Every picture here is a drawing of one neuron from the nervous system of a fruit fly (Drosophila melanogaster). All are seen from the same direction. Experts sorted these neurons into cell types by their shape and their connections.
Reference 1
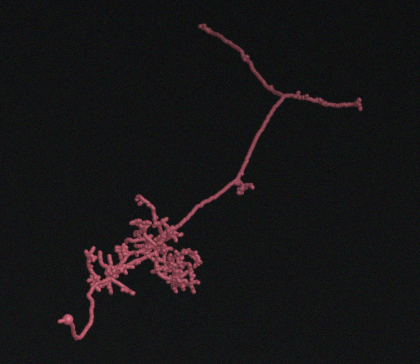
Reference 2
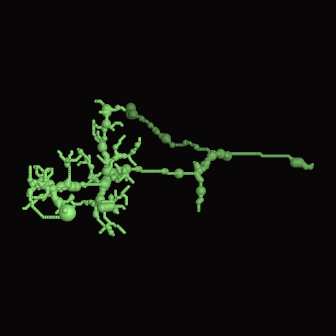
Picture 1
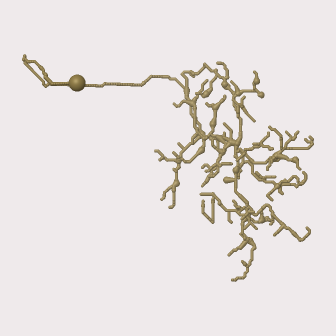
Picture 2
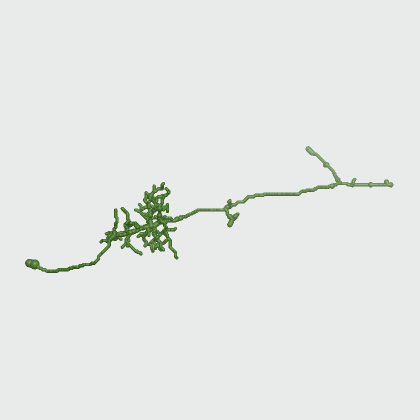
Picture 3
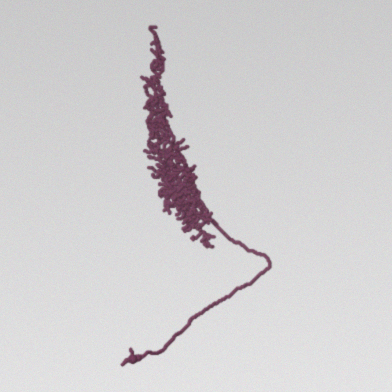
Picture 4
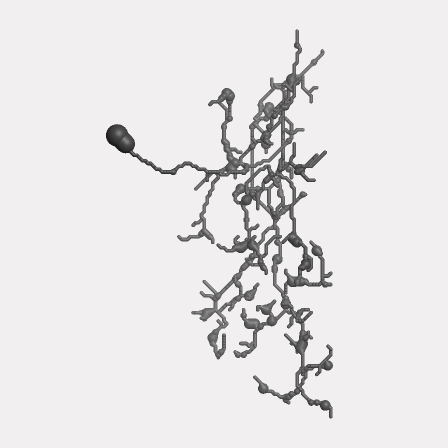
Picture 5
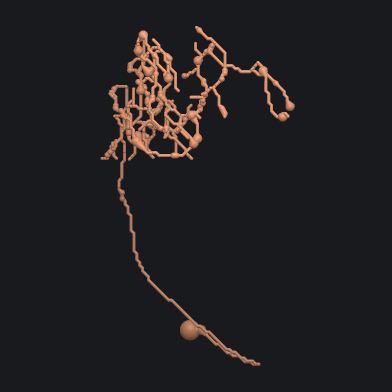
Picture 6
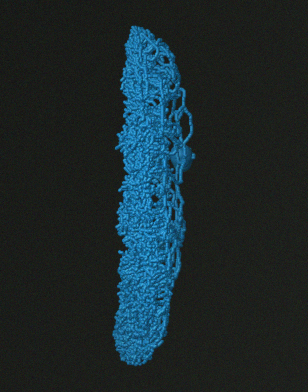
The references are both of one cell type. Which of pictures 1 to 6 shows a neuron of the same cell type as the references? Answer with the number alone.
2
